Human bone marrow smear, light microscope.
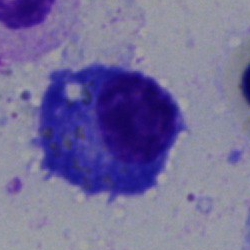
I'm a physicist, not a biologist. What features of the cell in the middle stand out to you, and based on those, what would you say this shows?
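Notice how dense the chromatin looks, stained dark purple. To the left of the nucleus there's a broad area of abundant cytoplasm in a deep, intense blue, with a single clear round vacuole in its upper-left part. That's a plasma cell.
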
